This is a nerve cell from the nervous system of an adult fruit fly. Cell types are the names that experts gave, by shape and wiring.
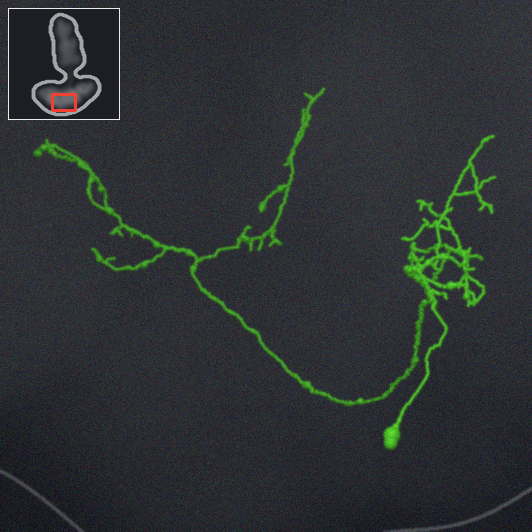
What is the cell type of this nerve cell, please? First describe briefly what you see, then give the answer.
It is in the brain and does not reach the nerve cord. Its cell body lies at the lower right of the picture. The picture shows dozens of branch ends. Its broad class is central-brain intrinsic neuron. The cell type is SMP738.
